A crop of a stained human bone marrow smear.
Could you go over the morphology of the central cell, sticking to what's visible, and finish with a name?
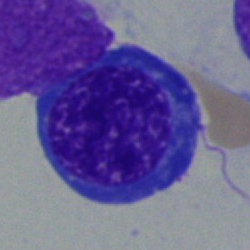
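The chromatin is dark purple, with many small pale gaps scattered through it. A deep blue rim of cytoplasm lies around the nucleus. Neither granules nor vacuoles are visible in the cytoplasm. The cell is an erythroblast.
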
